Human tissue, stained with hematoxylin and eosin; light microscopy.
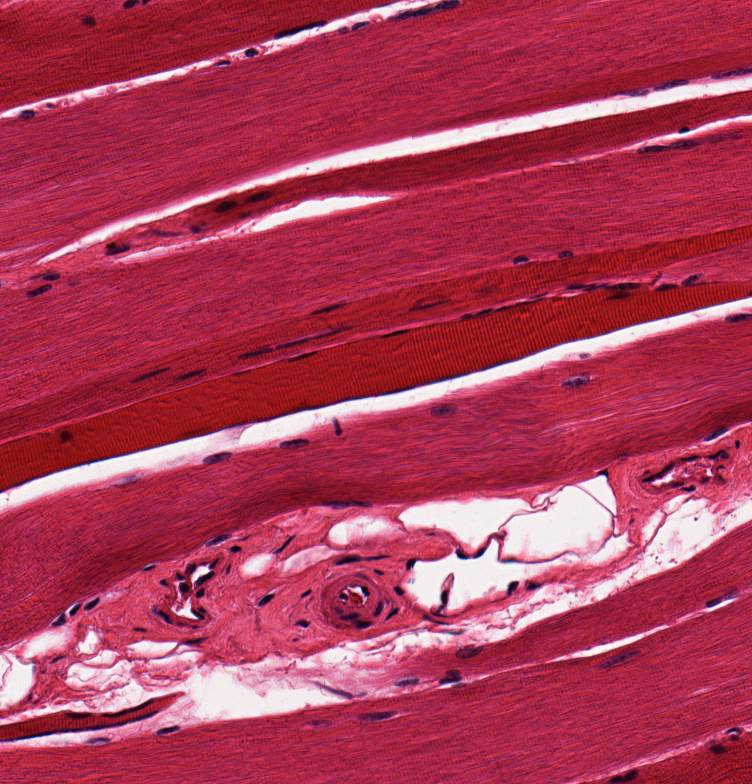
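Skeletal muscle. Long parallel fibres cross the whole field diagonally, rising from lower left to upper right, with flattened nuclei at their edges. A connective tissue band holds, near its middle, a small vessel with a thick concentric wall and a narrow lumen. One fibre across the middle stains a deeper red than its neighbours.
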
